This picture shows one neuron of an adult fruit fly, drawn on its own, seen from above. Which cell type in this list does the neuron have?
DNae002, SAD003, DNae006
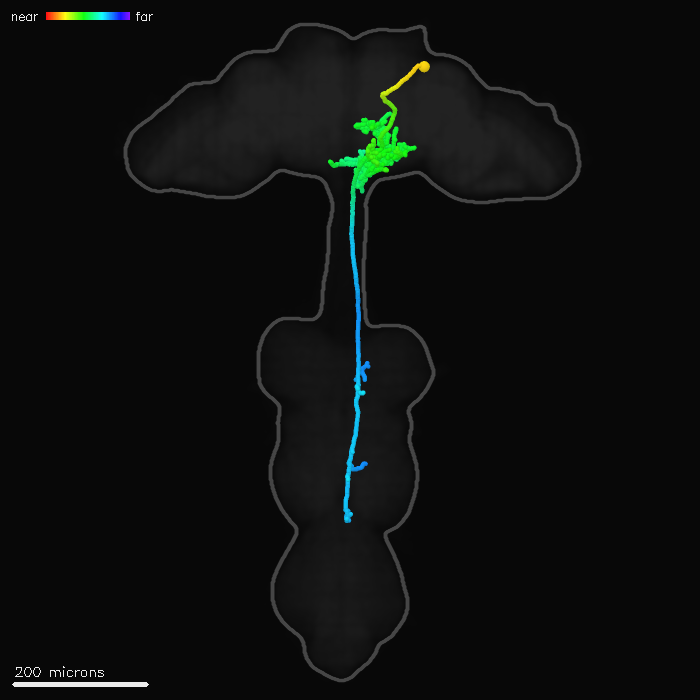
DNae006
